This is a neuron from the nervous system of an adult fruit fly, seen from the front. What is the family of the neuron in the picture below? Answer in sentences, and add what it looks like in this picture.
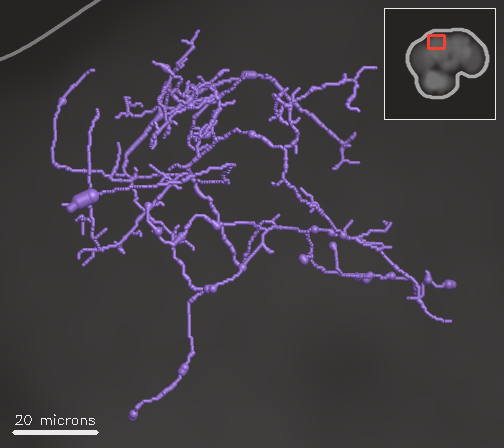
Its family is hemilineage SLPad1_anterior. It is a central-brain intrinsic neuron. Its cell body lies on the left of the picture. From left to right in the picture it spans about 95 microns. The picture shows dozens of branch ends.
